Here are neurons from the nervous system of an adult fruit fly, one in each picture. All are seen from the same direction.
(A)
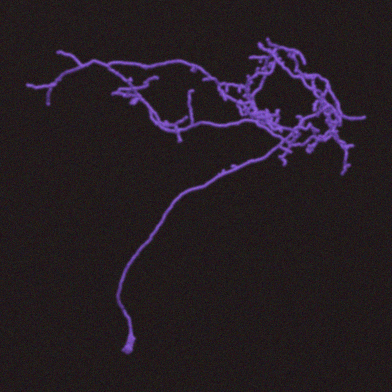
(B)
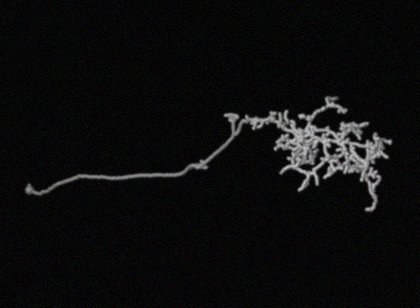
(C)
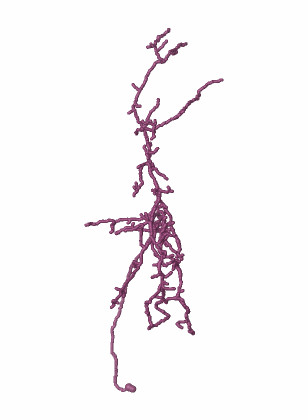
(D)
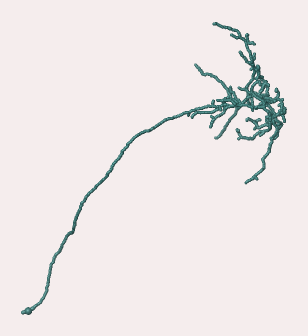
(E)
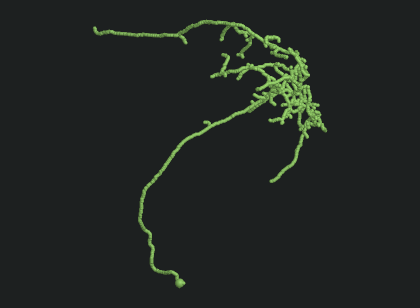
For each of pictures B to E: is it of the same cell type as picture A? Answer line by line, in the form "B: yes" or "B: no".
B: no
C: no
D: no
E: no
